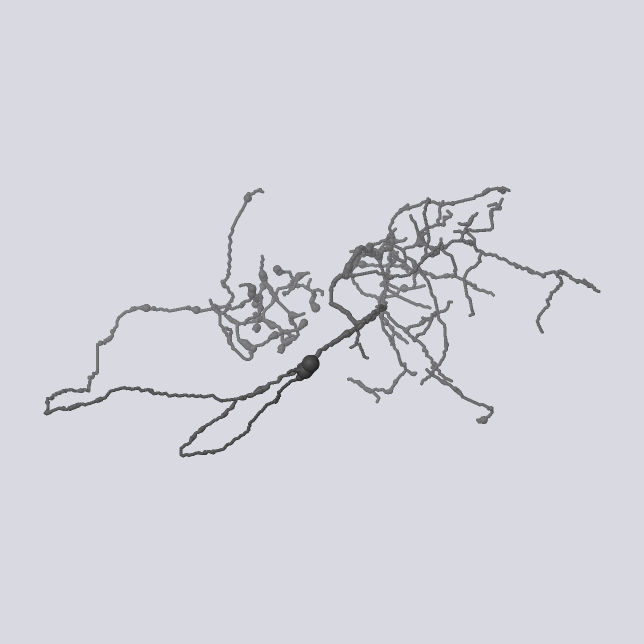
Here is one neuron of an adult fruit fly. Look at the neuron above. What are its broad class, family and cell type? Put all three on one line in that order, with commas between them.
central-brain intrinsic neuron, hemilineage CREl1, SLP240_b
